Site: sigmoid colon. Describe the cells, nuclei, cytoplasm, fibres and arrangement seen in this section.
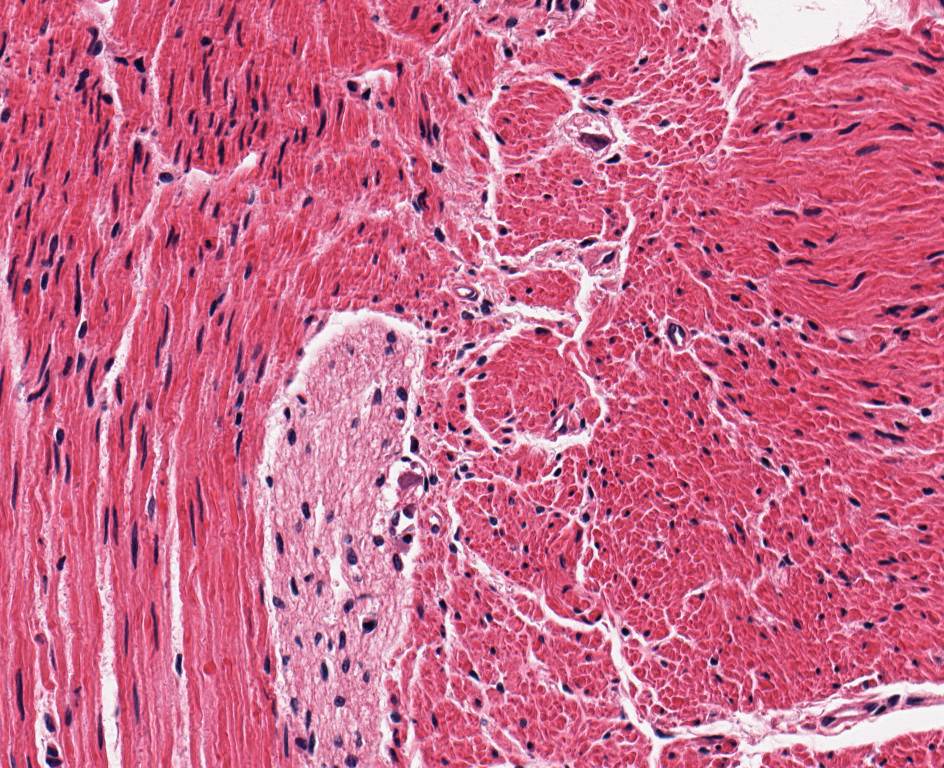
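See how the lengthwise fibres on the left have dark, elongated nuclei lying parallel to them. The cross-cut fibres on the right sit in bundles split by thin pale connective tissue strands. Between them, lower centre-left, a paler pink, finely fibrillar zone holds scattered oval nuclei.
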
